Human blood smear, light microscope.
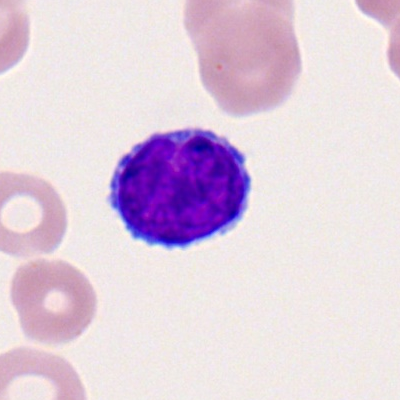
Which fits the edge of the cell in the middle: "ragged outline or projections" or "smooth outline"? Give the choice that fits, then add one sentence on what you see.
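Ragged outline or projections. The cell margin looks finely ragged rather than smooth.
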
